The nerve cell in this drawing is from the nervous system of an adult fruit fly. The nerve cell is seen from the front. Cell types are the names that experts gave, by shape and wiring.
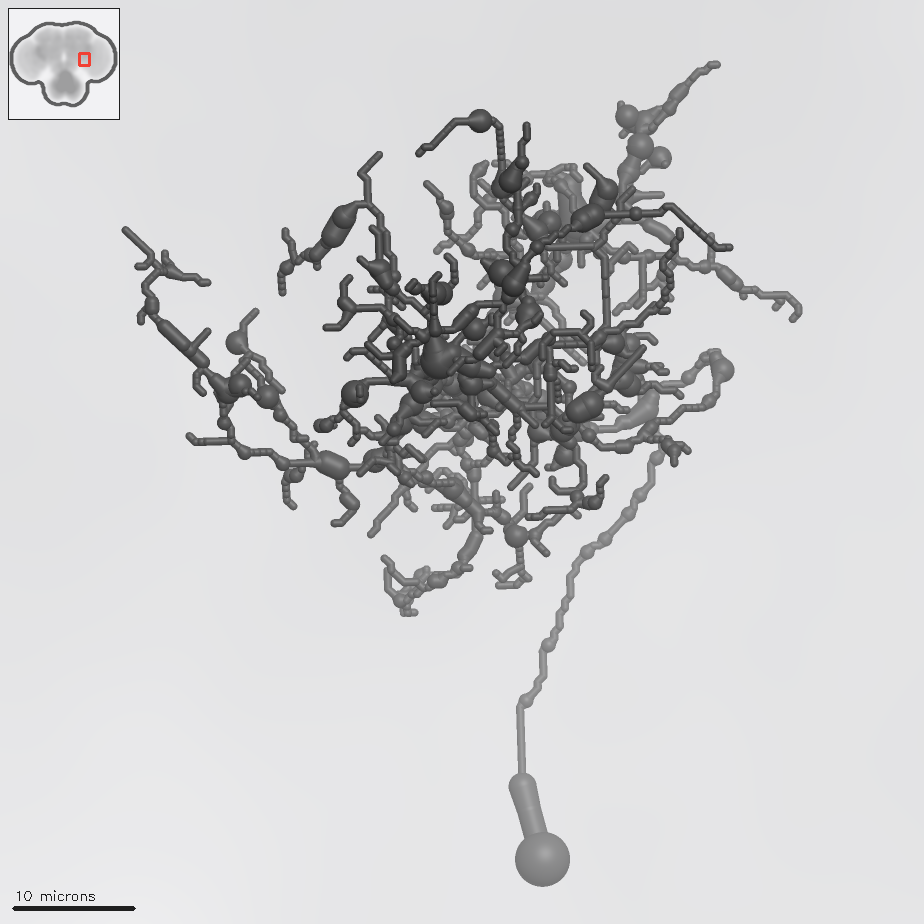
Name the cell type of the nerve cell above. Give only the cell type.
CB2642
